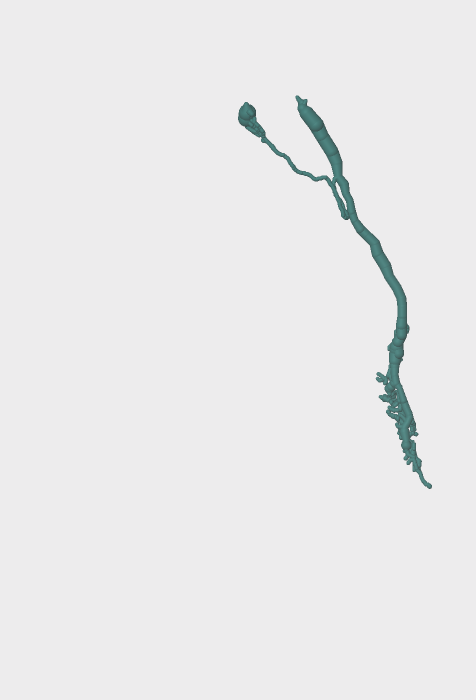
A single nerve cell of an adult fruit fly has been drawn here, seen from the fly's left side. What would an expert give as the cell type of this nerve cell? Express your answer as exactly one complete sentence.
The cell type to which this nerve cell belongs is OCG01b.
